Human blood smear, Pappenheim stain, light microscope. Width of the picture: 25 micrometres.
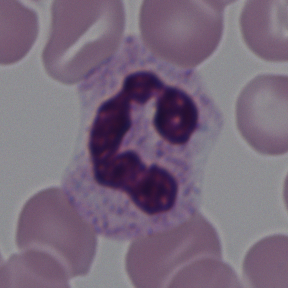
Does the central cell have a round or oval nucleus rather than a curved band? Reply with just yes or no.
No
